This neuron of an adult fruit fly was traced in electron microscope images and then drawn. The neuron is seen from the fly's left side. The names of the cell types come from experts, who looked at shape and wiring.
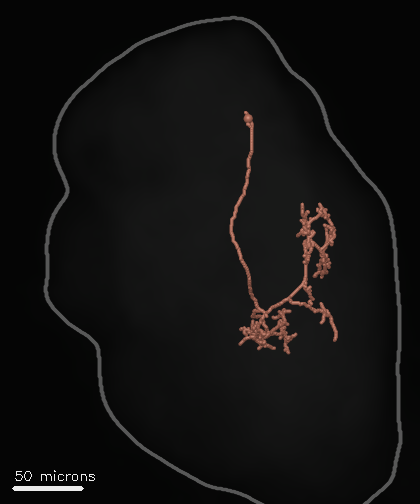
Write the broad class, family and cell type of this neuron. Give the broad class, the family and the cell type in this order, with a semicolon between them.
central-brain intrinsic neuron; hemilineage DM1_antero_ventral; WED098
